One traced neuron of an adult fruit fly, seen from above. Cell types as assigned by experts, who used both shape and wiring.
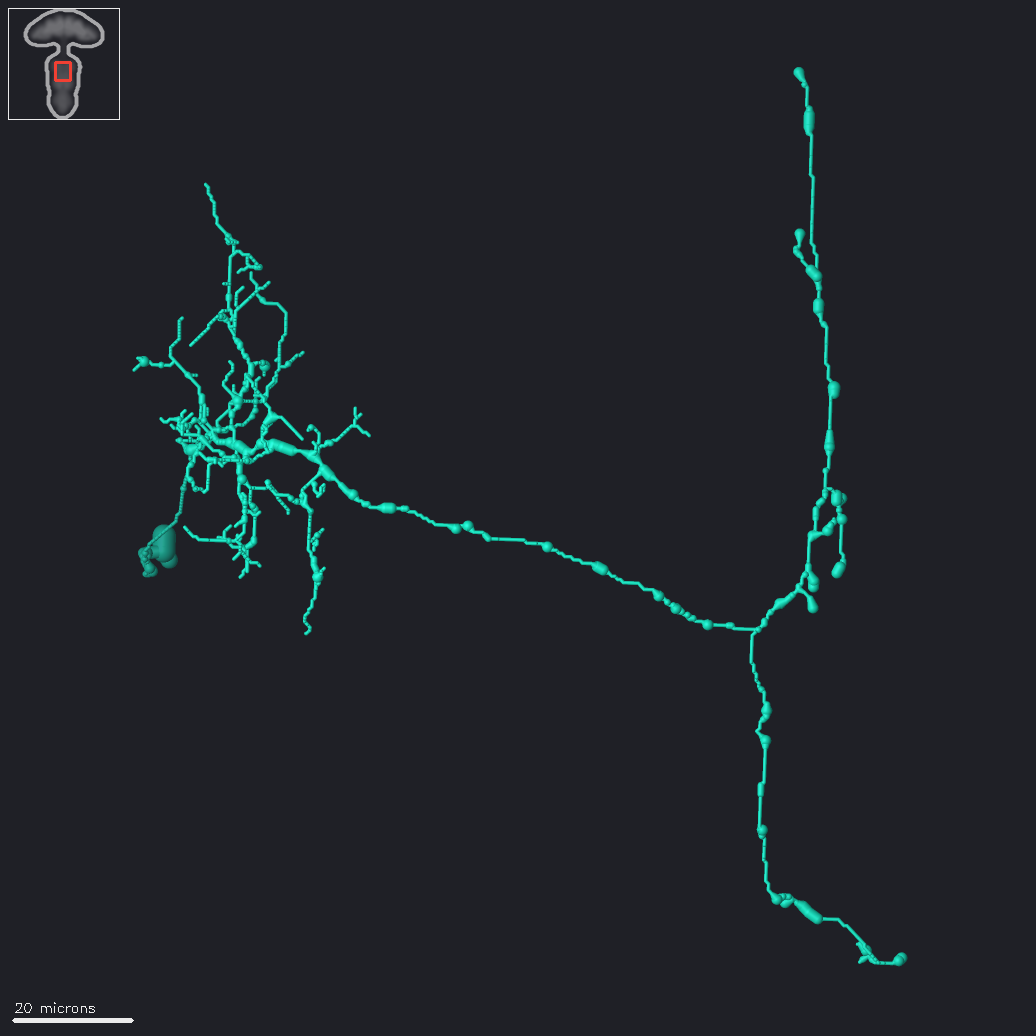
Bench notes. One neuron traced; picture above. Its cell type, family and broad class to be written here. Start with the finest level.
IN06A090; hemilineage 06A; nerve-cord intrinsic neuron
